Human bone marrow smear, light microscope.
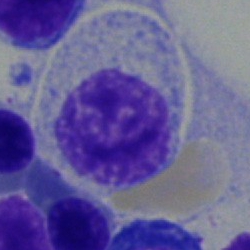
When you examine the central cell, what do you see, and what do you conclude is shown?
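First the outline, which is smooth and round to oval, with no projections on the surface. Next the chromatin: dark purple and clumped, with paler gaps between the clumps. Then the cytoplasm, scattered with fine blue-purple specks. The cell is a myelocyte.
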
